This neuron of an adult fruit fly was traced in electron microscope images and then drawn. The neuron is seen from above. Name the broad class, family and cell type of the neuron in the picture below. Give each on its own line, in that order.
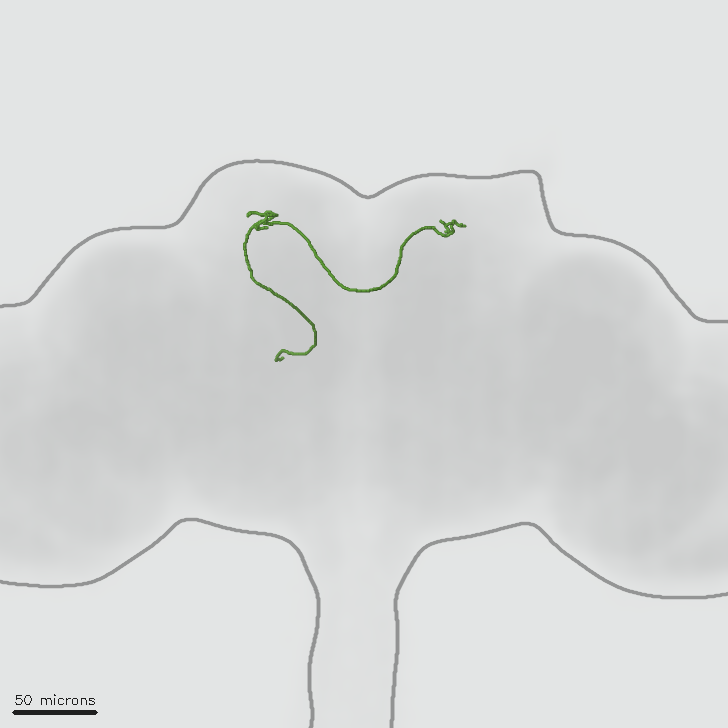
sensory neuron entering the brain
class olfactory
ORN_VA4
